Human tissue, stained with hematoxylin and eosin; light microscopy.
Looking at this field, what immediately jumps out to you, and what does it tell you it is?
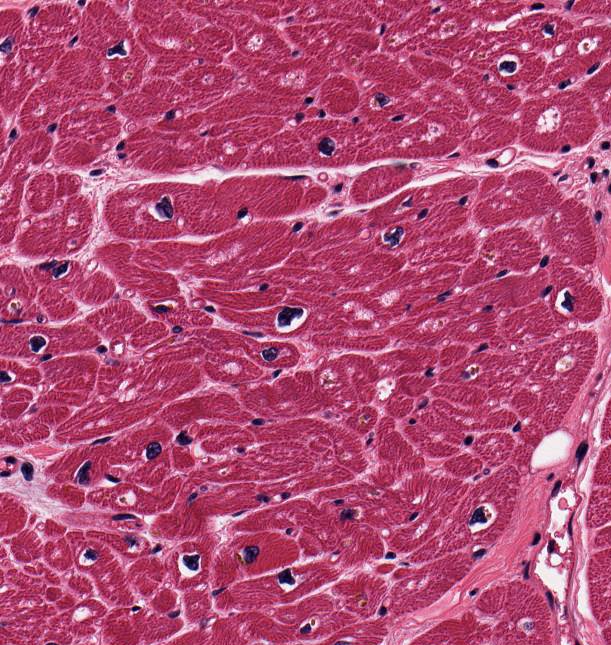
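This field is myocardium, its muscle fibres cut mostly in cross and oblique section and grouped into bundles by thin pale septa. The fibre cytoplasm is deep pink with a fine fibrillar texture.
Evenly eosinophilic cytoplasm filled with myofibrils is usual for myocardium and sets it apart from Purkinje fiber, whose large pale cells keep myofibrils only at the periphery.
Many nuclei sit in a clear pale halo, some holding fine golden-brown granules. Small dark spindle-shaped nuclei lie in the narrow spaces between fibres.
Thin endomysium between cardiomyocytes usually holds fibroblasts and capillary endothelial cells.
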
